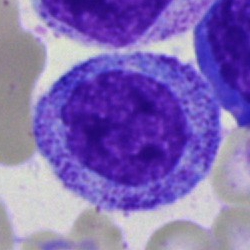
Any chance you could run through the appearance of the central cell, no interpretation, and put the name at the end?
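The nucleus holds dark purple, stippled chromatin with a few darker patches. Around the whole nucleus runs a rim of cytoplasm with a pale bluish background. Fine purple granules are scattered throughout that cytoplasm. This cell is a promyelocyte.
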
